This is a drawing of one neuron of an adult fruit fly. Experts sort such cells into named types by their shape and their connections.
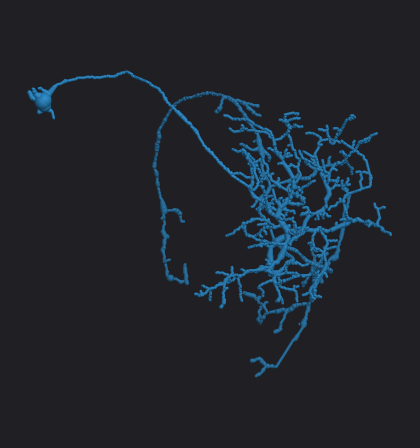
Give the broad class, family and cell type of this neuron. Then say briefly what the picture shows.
This is a nerve-cord intrinsic neuron. Its family is hemilineage 01A. The cell type is IN01A007. The cell body can be seen at the upper left of the picture. Dozens of branch ends can be seen.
